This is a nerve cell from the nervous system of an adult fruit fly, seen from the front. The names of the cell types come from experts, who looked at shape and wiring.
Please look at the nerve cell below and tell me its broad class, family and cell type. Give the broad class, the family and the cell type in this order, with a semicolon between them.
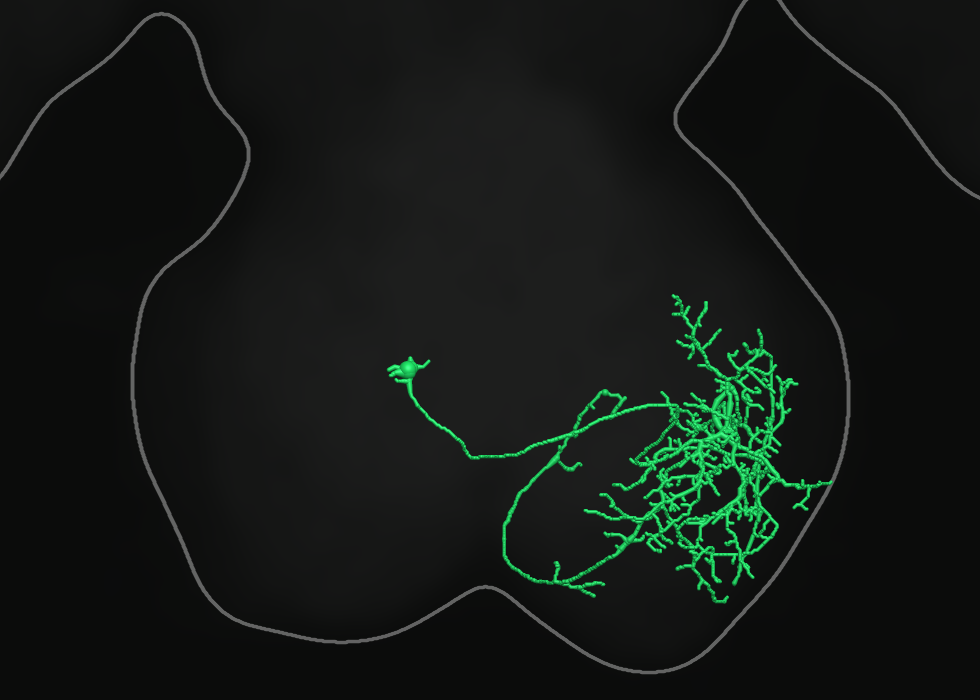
nerve-cord intrinsic neuron; hemilineage 01A; IN01A007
